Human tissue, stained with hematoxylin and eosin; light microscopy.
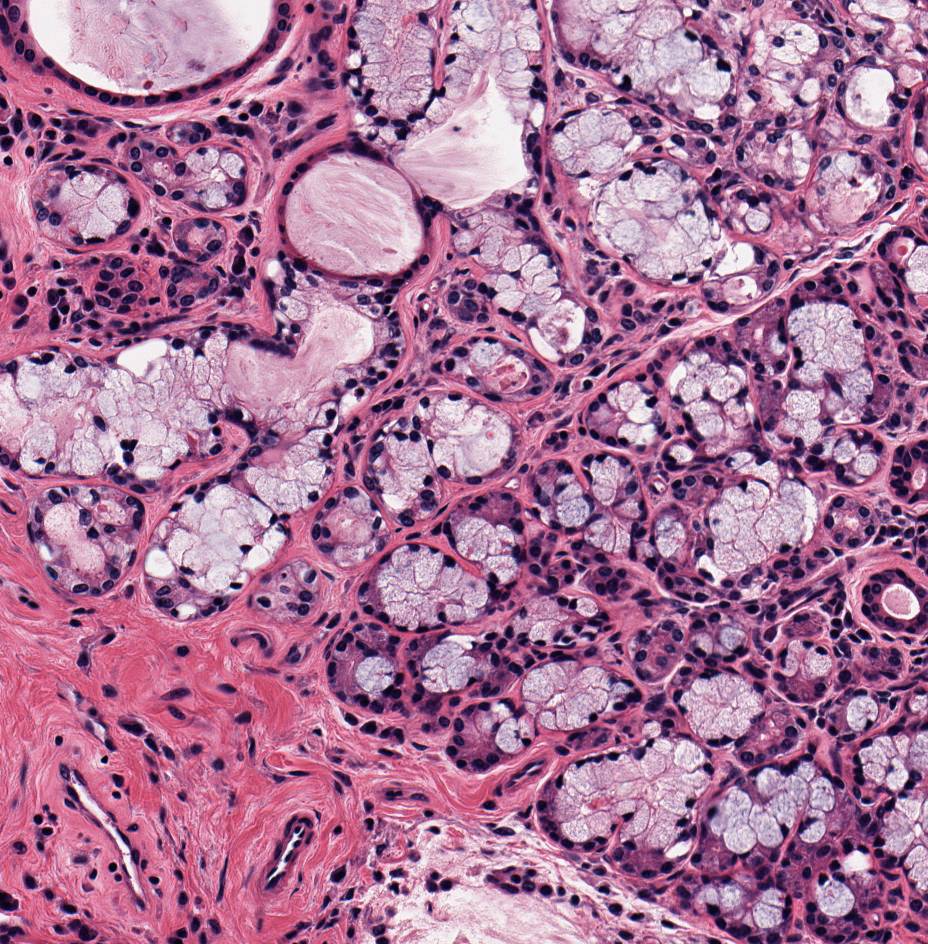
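Minor salivary gland: closely packed glandular acini, separated by thin strands of pink connective tissue, fill most of the field; a band of dense pink fibrous tissue at lower left. Most acini have mucous cells with pale, bubbly, grey-white cytoplasm and dark, basally flattened nuclei.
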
